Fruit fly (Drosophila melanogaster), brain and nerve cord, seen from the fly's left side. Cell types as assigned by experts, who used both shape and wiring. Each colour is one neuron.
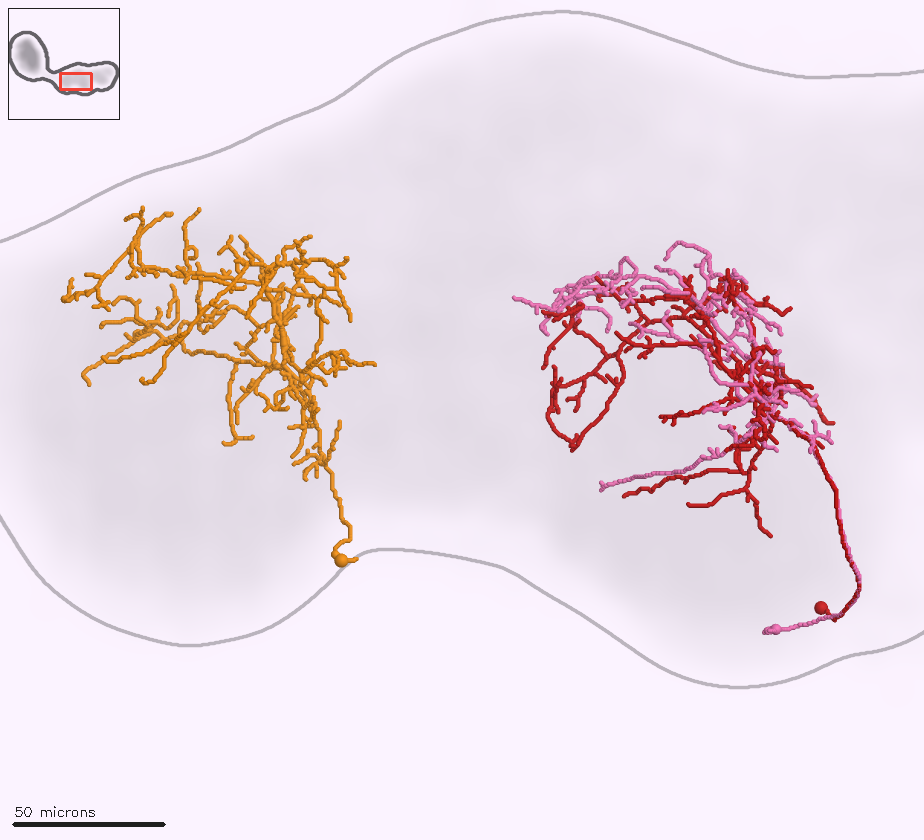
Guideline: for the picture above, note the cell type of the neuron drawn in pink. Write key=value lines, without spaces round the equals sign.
cell_type=IN04B103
